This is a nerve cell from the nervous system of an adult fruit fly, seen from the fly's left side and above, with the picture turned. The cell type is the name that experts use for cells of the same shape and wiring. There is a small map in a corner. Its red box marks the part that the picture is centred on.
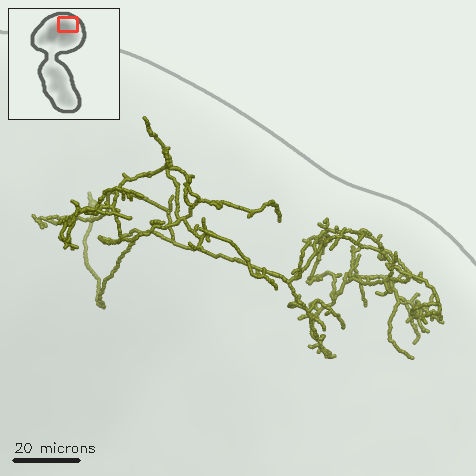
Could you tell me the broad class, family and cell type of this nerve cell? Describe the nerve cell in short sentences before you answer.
By the scale bar it is about 130 microns wide in this view. The picture shows dozens of branch ends. Its broad class is central-brain intrinsic neuron. Its family is hemilineage CREl1. The cell type is SLP242.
